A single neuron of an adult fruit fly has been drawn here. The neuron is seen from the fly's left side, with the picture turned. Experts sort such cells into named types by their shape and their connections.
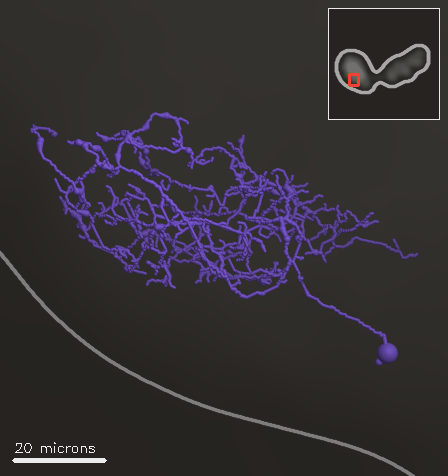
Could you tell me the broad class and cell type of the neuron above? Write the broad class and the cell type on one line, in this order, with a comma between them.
central-brain intrinsic neuron, CB2498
